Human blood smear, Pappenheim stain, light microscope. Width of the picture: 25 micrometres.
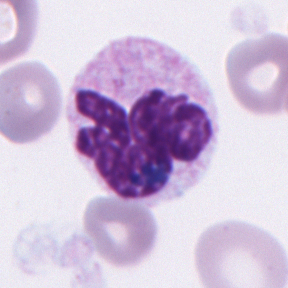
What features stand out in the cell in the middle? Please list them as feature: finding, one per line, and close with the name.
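Nucleus: divided into many lobes, clearly more than three.
Position: nucleus lying toward the bottom of the cell.
Chromatin: dark purple, coarsely clumped.
Cytoplasm: pale pink, its widest rim above the nucleus.
Granules: fine, dust-like, pinkish-lilac, spread evenly.
Size: cell about 14 micrometres across.
Nuclear share: about 50% of the cell's area.
Name: segmented neutrophil.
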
